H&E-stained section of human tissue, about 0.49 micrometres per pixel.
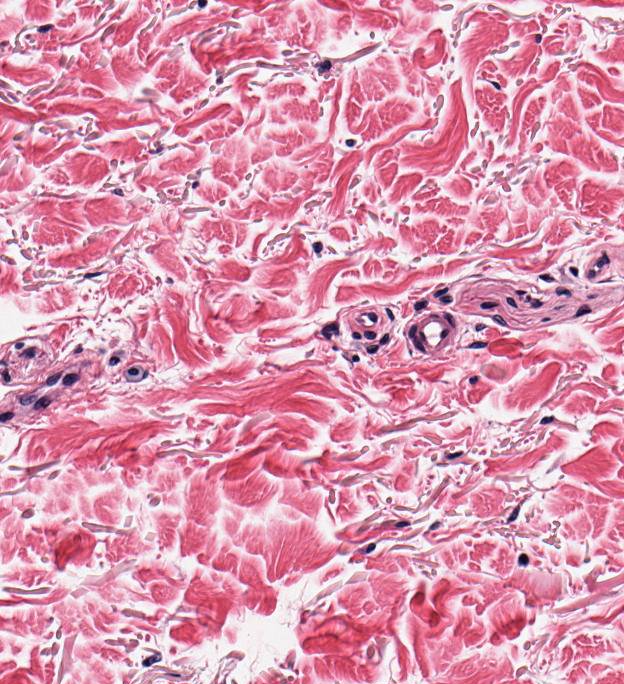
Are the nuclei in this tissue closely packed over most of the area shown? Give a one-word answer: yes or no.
No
